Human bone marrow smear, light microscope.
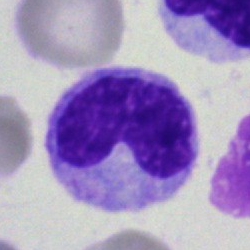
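Metamyelocyte at the centre of a stained bone marrow smear. Its nucleus is kidney-shaped, the indentation facing downward, with dark purple, coarsely clumped chromatin and no visible nucleoli. The cytoplasm contains no large dark granules.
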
